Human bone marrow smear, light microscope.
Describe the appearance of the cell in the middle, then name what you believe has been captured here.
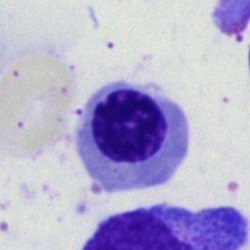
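Look first at where the nucleus sits in the cell in the middle: off-centre, pushed toward the upper left, with no nucleolus visible. The cytoplasm is widest below and to the right of the nucleus, and the cell surface has no projections. You are looking at an erythroblast.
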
